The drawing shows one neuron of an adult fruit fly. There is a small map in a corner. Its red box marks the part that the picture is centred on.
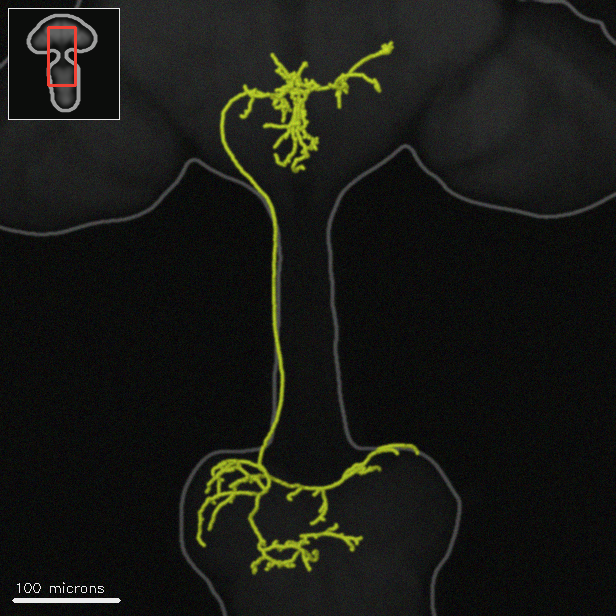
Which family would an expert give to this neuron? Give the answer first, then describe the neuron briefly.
Its family is DNg. It is a descending neuron. It runs through the neck, between the brain and the nerve cord. By the scale bar it is about 500 microns tall in this view. Dozens of branch ends can be seen.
